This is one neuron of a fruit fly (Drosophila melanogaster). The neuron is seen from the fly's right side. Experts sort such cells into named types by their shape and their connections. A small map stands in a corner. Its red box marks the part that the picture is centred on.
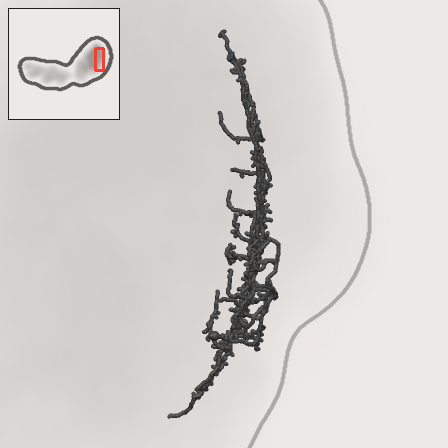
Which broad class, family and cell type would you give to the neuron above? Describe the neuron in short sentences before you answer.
Its cell body lies at the bottom of the picture. As drawn here it is more than twice as tall as it is wide. It is an optic-lobe intrinsic neuron. Its family is Dm. Its cell type is Dm20.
